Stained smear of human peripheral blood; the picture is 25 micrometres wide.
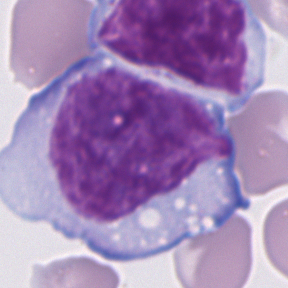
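Myeloblast: the nucleated cell at the centre. The nucleus lies off-centre, toward the upper right of the cell. Below the nucleus, the cytoplasm holds several small clear vacuoles and no granules. The cell outline is irregular, with a broad bulge of cytoplasm on the left.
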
